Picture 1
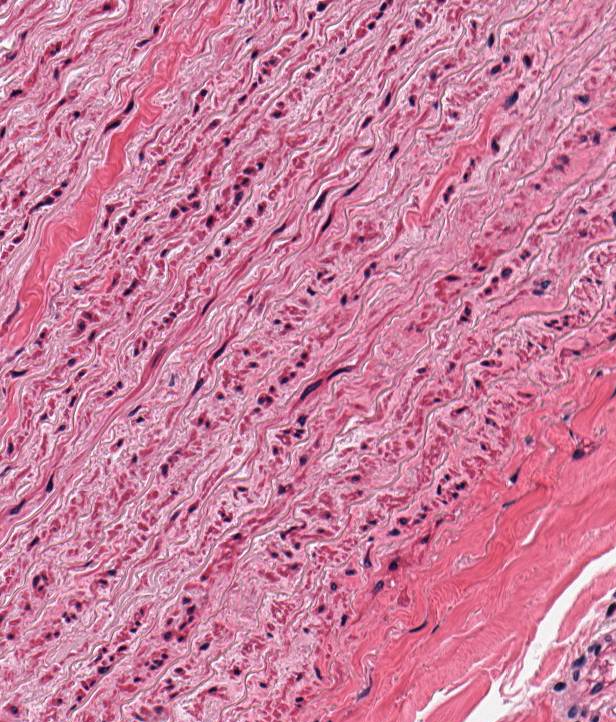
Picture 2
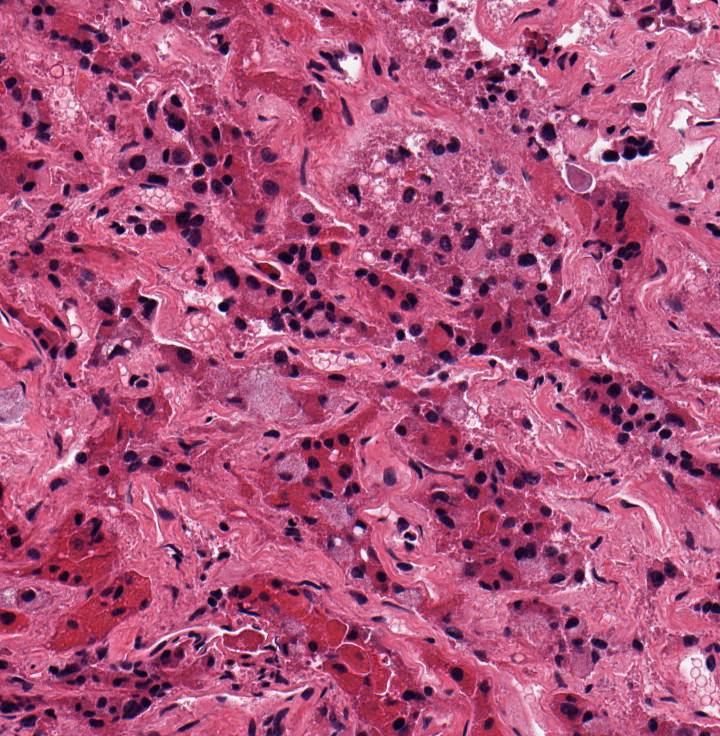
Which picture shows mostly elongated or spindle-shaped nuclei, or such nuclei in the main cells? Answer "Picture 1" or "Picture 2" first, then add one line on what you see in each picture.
Picture 1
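In picture 1: The nuclei are small, dark and elongated, many with wavy or curved outlines.
In picture 2: Most nuclei are small, round and darkly stained, with fairly uniform size.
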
